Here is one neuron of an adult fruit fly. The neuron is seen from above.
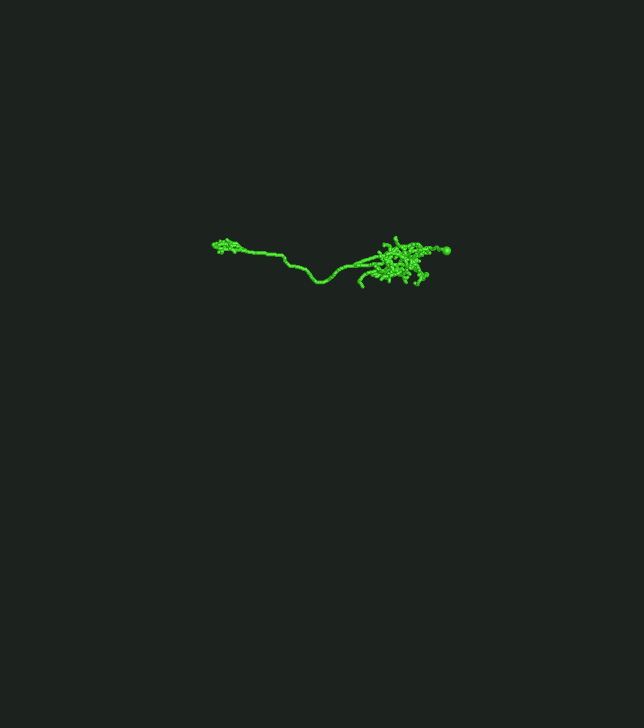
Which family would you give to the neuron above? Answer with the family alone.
class DAN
